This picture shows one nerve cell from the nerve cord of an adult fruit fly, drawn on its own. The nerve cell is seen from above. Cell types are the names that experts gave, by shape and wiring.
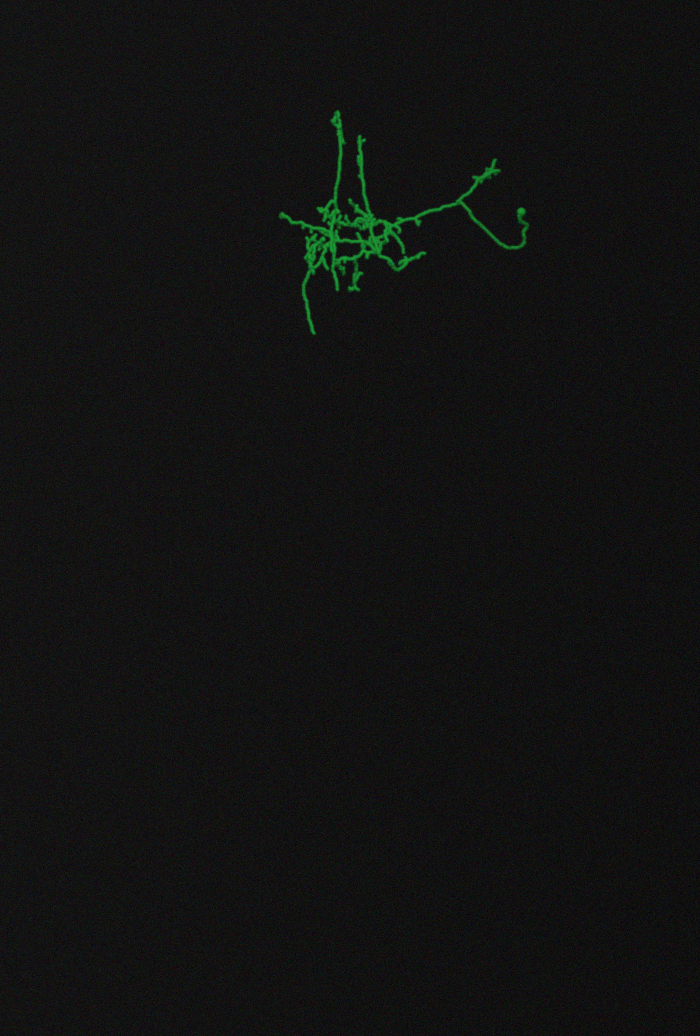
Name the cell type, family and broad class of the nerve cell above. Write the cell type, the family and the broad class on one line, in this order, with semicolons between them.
IN21A073; hemilineage 21A; nerve-cord intrinsic neuron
